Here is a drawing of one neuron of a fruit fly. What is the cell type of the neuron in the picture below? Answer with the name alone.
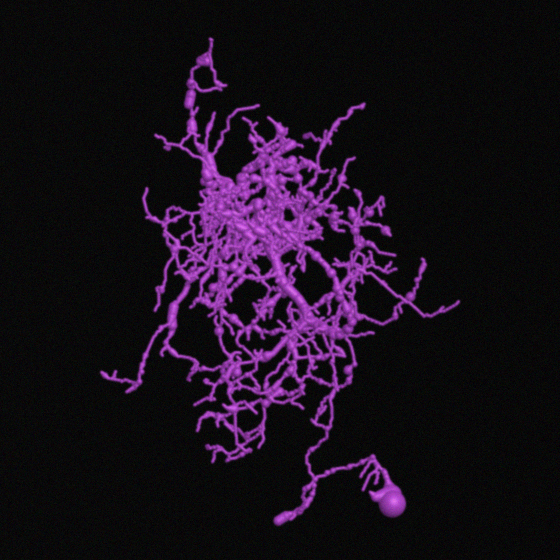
IN16B041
